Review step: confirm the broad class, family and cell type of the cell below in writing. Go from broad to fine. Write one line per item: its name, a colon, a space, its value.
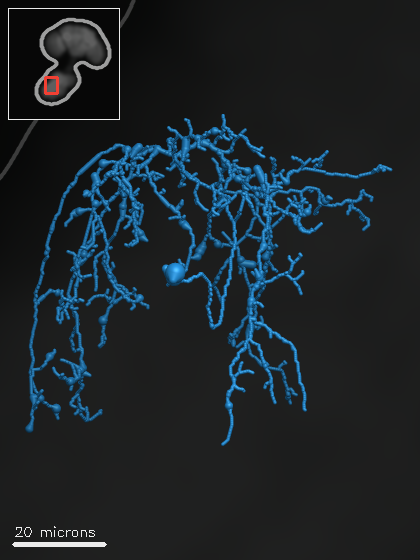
broad class: nerve-cord intrinsic neuron
family: hemilineage 08A
cell type: IN08A032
